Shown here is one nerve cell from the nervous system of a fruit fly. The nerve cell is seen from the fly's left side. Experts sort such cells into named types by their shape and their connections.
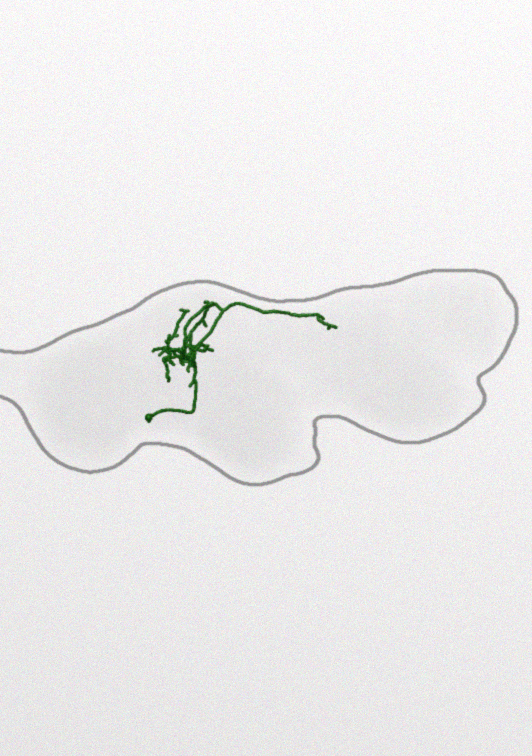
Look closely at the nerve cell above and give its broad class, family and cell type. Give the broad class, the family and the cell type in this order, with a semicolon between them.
nerve-cord intrinsic neuron; hemilineage 08B; IN08B104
